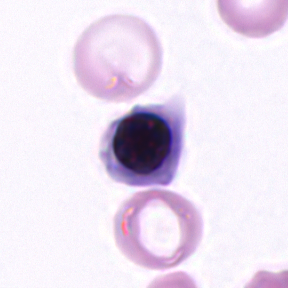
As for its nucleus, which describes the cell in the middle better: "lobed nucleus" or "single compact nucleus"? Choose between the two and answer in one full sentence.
This cell's nucleus is a single compact mass, round, oval or kidney-shaped.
